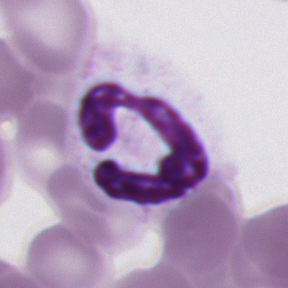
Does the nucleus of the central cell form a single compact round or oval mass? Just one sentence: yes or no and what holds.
No, rather than one compact mass, the nucleus is drawn out into a curved band without separate lobes.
